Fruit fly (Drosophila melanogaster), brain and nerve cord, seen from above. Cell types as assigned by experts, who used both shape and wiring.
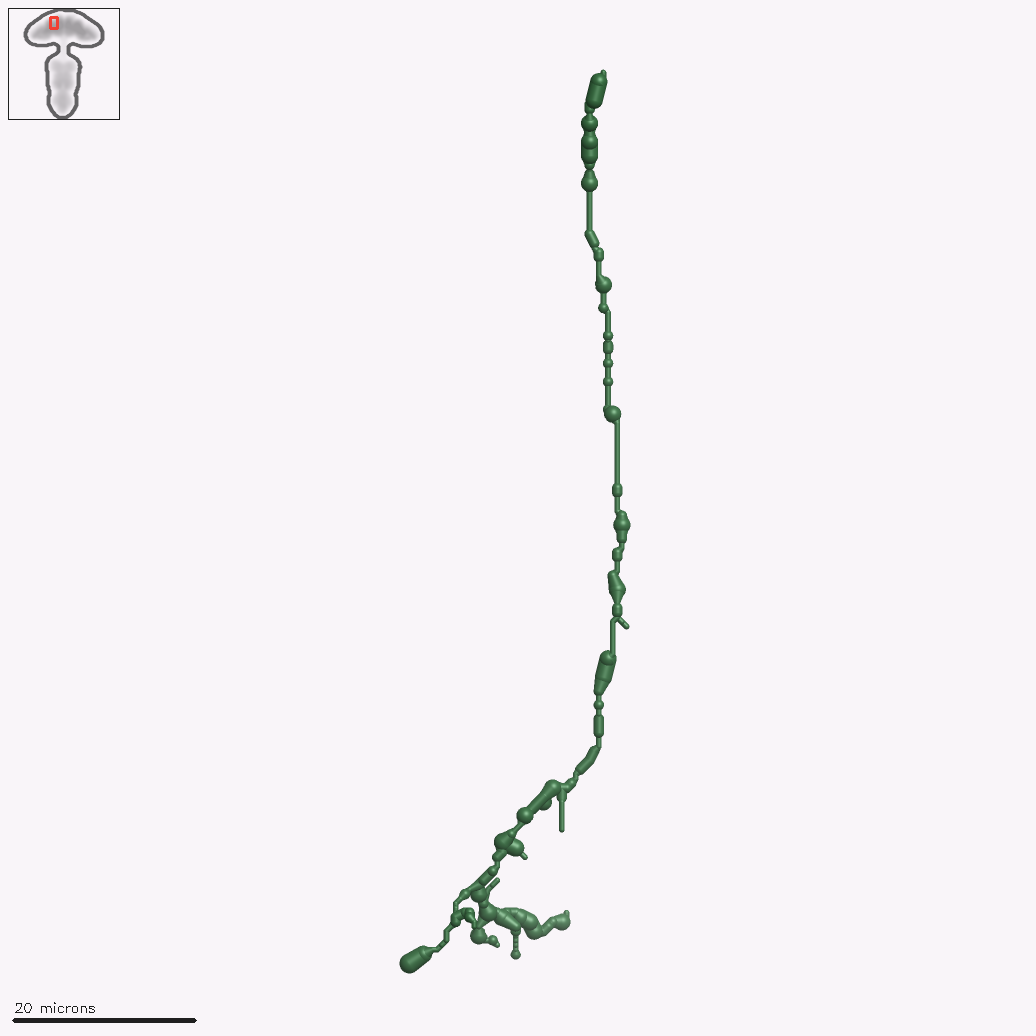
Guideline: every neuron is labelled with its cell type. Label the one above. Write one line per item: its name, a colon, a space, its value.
cell type: JO-B4_a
